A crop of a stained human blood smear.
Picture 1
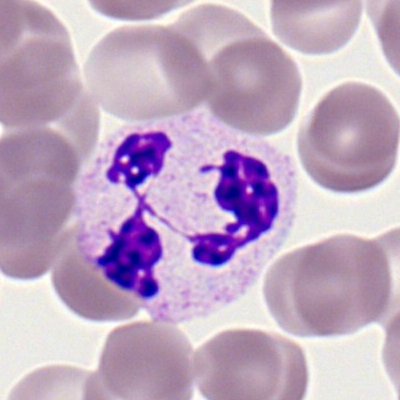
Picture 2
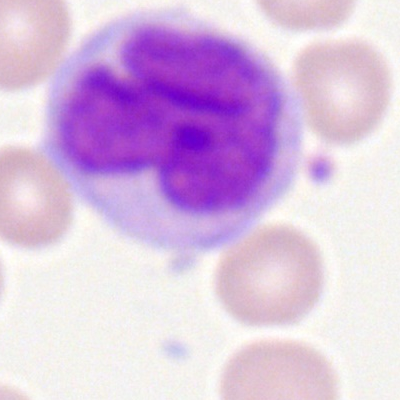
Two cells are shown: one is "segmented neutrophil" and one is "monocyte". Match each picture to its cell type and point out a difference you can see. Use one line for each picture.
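Picture 1 shows a segmented neutrophil: The cytoplasm is dusted with fine, small purplish-pink granules.
Picture 2 shows a monocyte: No distinct granules are visible in the cytoplasm.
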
